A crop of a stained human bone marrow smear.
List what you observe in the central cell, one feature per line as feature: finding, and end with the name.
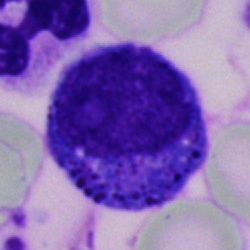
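Outline: roughly round, with a smooth edge
Chromatin: dark purple, evenly stippled rather than coarsely clumped
Surface: no projections standing out
Name: promyelocyte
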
